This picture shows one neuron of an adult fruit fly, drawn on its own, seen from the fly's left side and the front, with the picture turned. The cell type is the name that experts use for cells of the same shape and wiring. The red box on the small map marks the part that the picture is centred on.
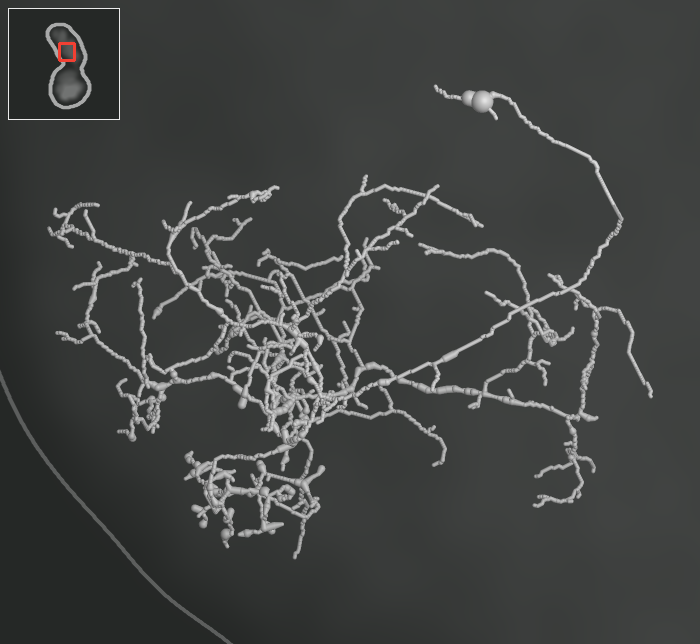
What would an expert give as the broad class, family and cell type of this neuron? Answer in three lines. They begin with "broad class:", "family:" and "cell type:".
broad class: nerve-cord intrinsic neuron
family: hemilineage 03B
cell type: IN03B057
